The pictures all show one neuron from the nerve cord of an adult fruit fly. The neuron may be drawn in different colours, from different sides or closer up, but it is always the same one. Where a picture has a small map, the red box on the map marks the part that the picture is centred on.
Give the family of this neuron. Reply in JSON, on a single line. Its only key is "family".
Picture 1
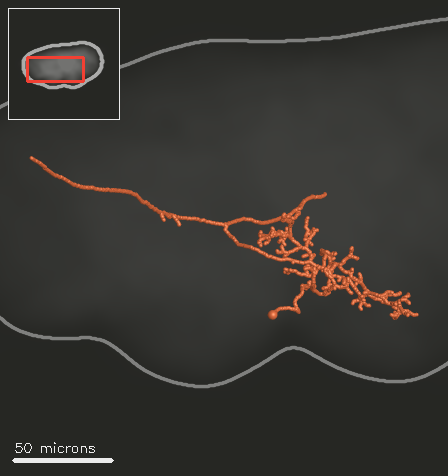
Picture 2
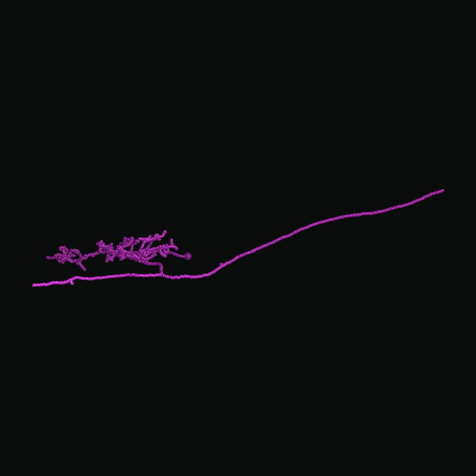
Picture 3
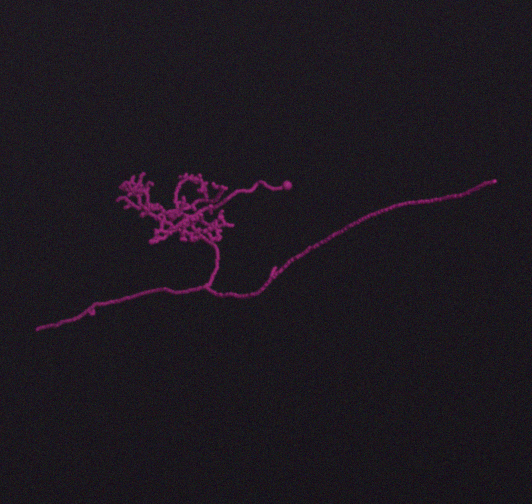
{"family": "hemilineage 10B"}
